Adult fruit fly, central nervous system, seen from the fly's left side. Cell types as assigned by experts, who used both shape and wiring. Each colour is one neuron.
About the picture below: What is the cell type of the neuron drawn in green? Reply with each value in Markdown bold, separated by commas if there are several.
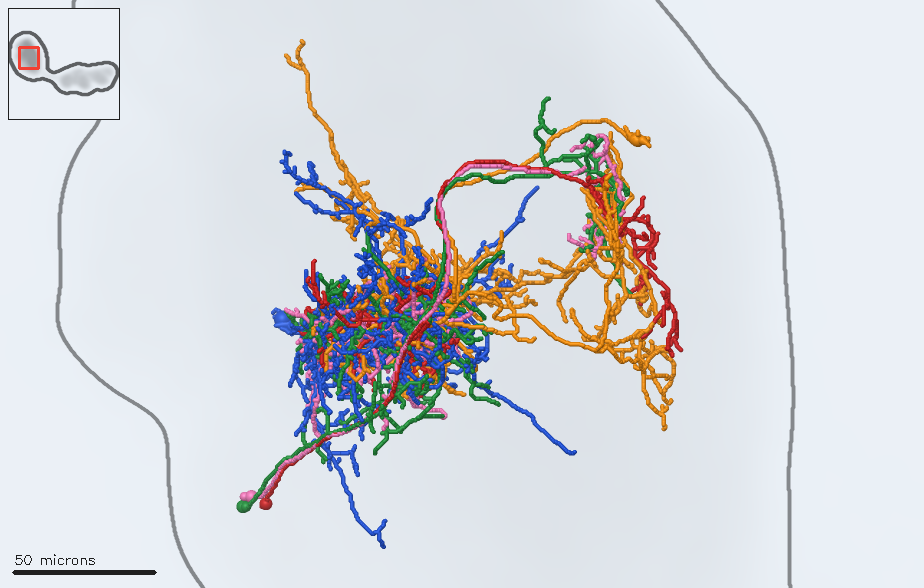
**CB3323**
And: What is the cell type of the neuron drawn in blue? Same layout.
**CB0316**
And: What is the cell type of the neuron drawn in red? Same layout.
**VES103**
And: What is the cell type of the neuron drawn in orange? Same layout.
**CB0285**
